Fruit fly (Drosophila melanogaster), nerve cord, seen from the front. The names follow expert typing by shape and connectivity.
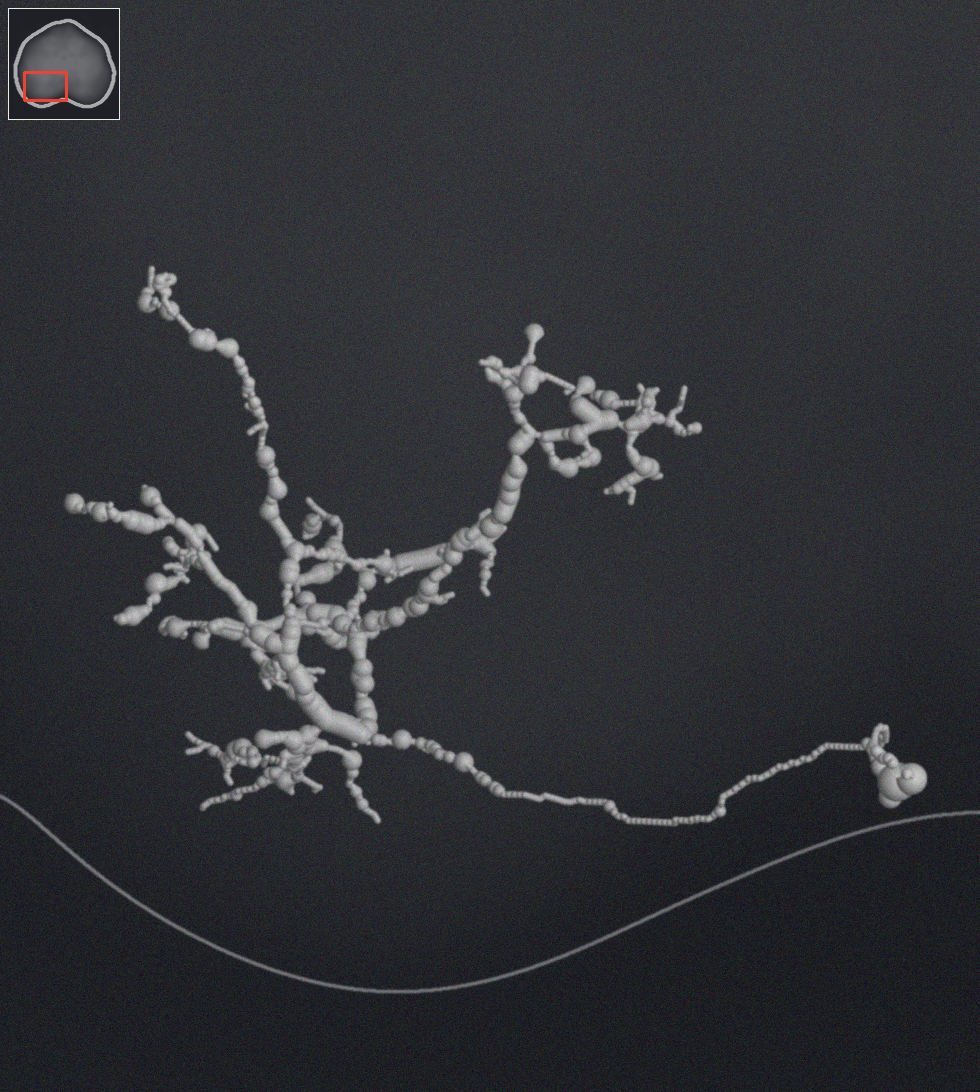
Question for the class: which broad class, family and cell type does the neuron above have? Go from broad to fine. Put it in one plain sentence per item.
A nerve-cord intrinsic neuron of hemilineage 13B, type IN13B063.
